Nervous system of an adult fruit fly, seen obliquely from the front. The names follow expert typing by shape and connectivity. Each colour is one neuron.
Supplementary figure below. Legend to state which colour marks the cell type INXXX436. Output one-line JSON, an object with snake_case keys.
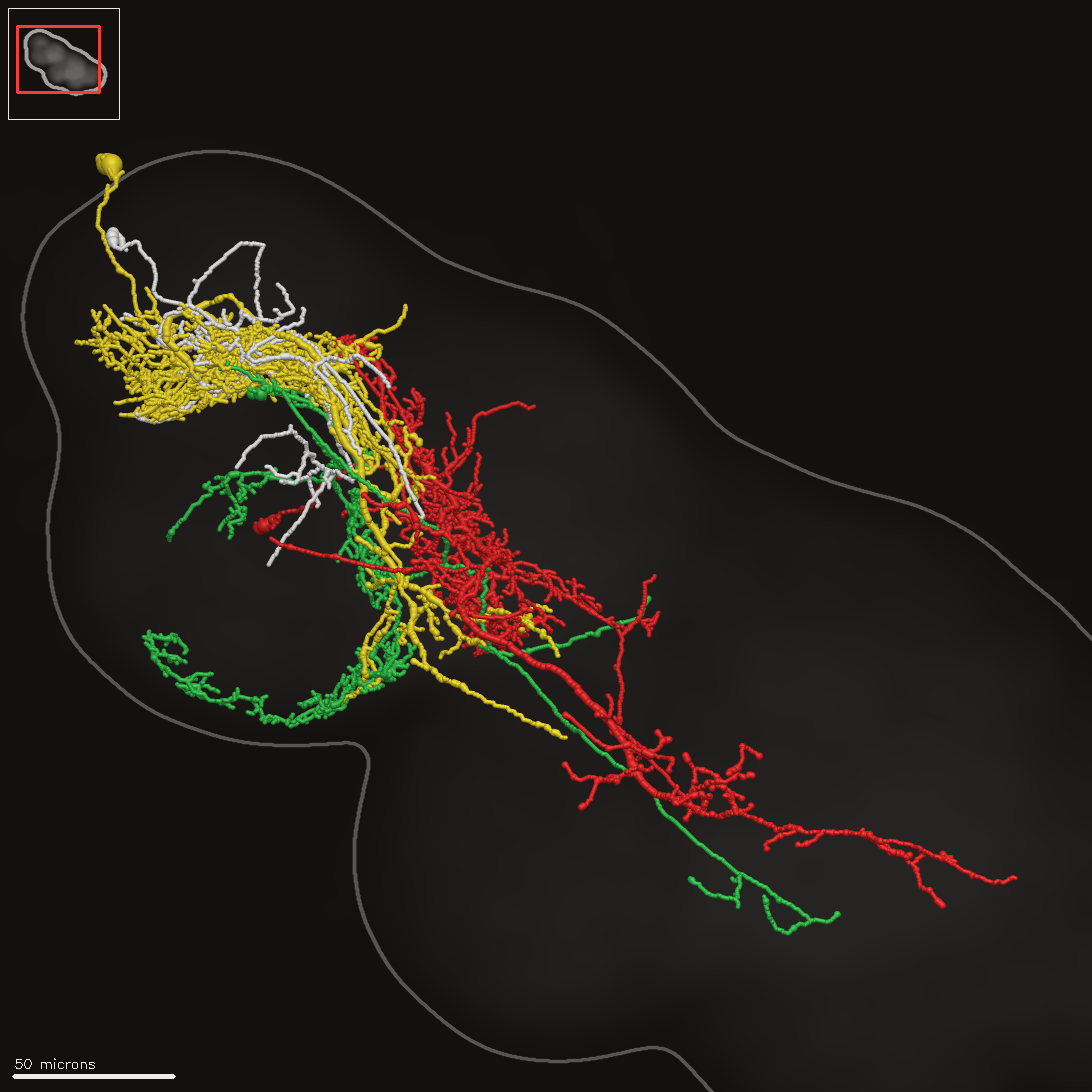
{"colour": "white"}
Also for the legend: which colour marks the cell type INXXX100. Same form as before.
{"colour": "yellow"}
